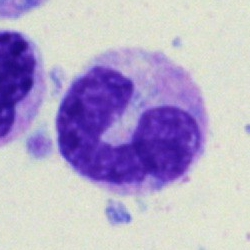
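Band neutrophil, the cell in the middle of the field. Its nucleus curves into a horseshoe-shaped band that opens toward the top, and you can see the two arms joined along the bottom by a broad stretch of nucleus. Now look at the cytoplasm: it is pale pinkish-lilac and holds fine, faint granules.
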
